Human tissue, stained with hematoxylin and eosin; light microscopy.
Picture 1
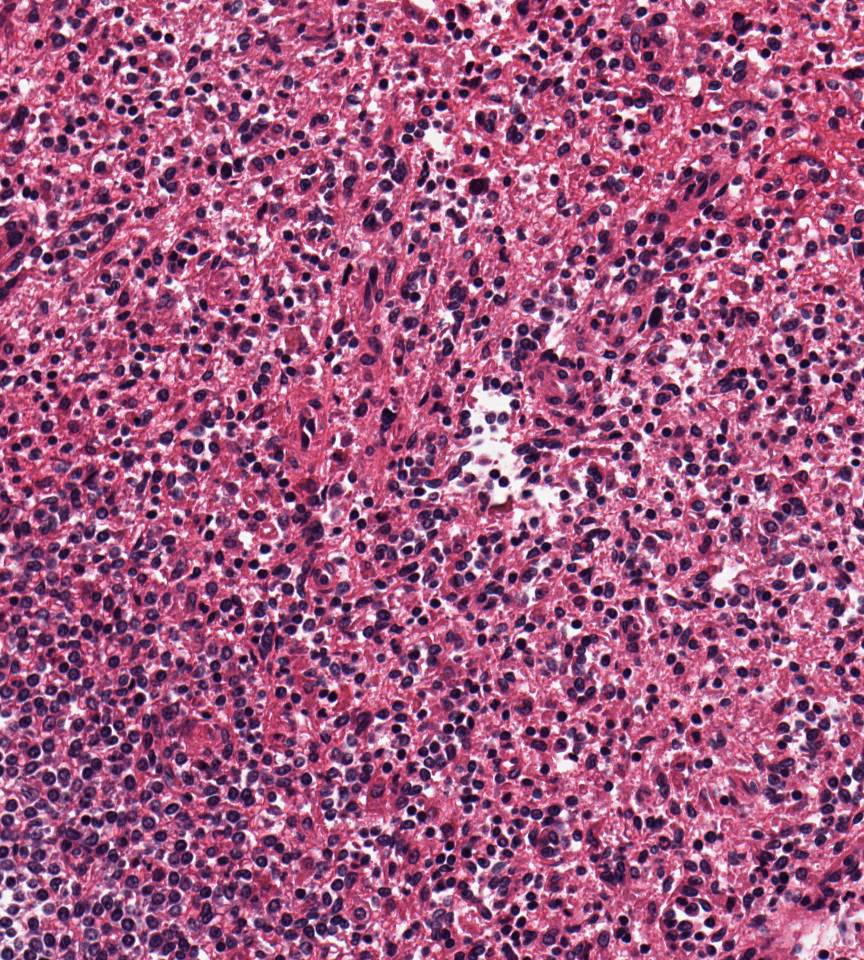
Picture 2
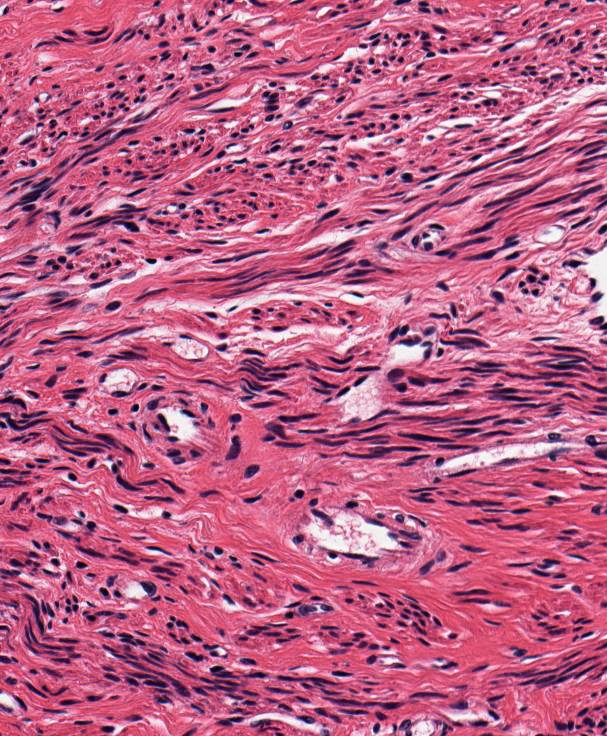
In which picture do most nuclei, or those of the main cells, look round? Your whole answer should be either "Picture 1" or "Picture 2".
Picture 1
